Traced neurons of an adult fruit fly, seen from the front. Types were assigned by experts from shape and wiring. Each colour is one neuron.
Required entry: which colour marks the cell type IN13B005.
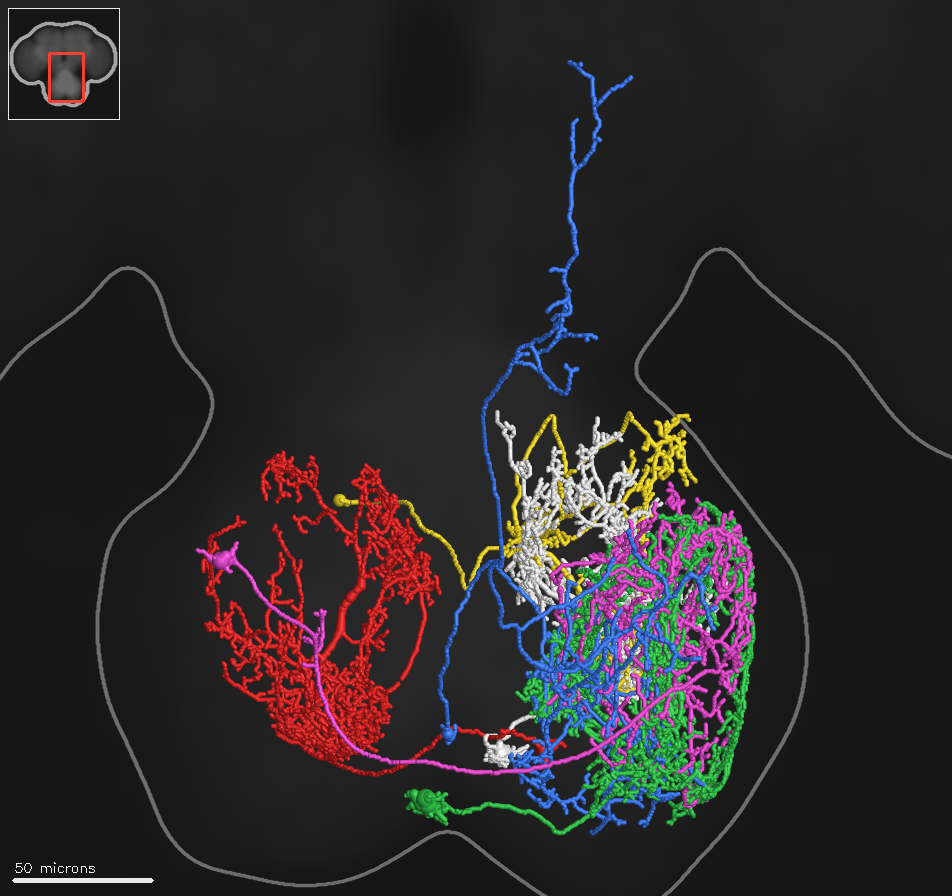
white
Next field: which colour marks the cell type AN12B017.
blue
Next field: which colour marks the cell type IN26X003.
yellow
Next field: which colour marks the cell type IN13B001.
green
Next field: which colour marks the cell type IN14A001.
red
